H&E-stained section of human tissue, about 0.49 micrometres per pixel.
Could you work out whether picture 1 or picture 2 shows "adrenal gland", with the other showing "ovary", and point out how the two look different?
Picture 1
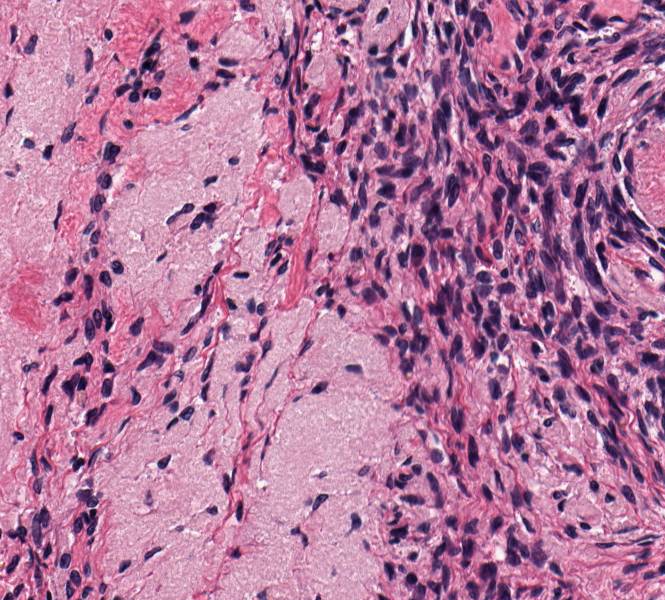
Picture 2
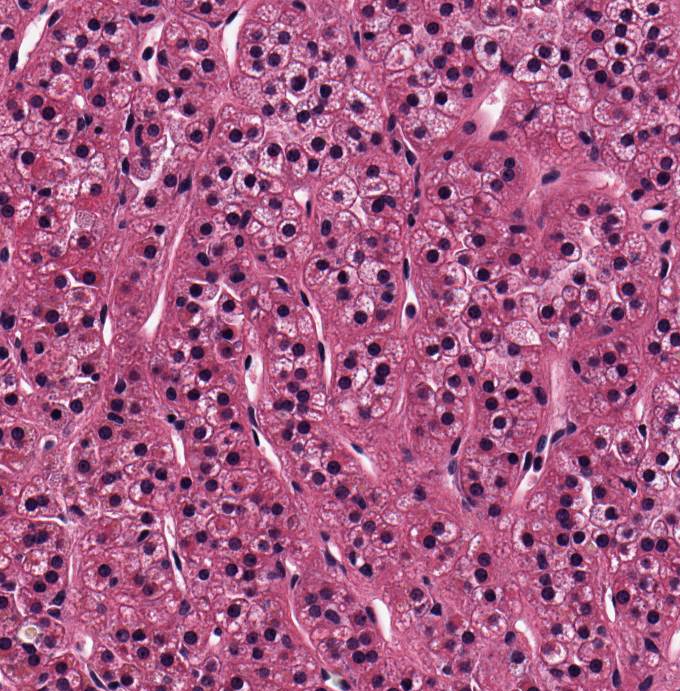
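So the first one's ovary and the second's adrenal gland. The ovary field is split: a densely cellular right side of spindle cells with elongated dark nuclei, scant cytoplasm and indistinct borders, and pale pink, paucicellular zones on the left crossed by thin bright pink fibrous strands lined by spindle cells. In the adrenal gland, by contrast, most cells have pale pink, finely vacuolated, foamy cytoplasm, and thin-walled capillaries lined by elongated, flattened endothelial nuclei run between the cell cords. The cell nests there form no gland lumina.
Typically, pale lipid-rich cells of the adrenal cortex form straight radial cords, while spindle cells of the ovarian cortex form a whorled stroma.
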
